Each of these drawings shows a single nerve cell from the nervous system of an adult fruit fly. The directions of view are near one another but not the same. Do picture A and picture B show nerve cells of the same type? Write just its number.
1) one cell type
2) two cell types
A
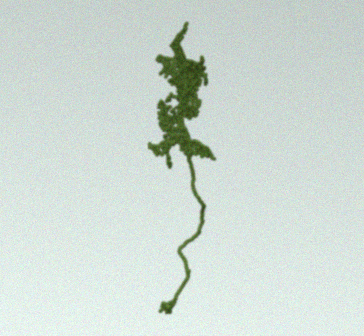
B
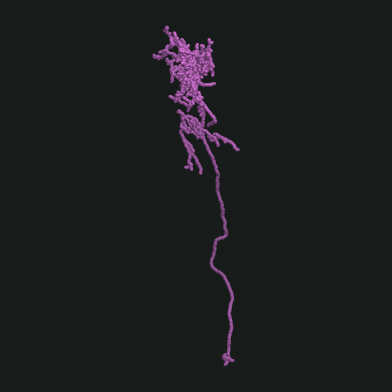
1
